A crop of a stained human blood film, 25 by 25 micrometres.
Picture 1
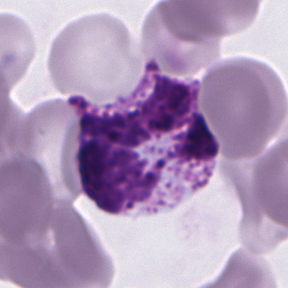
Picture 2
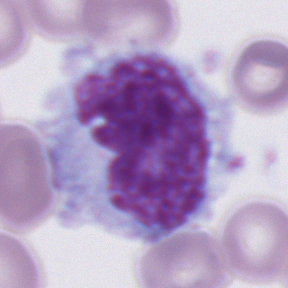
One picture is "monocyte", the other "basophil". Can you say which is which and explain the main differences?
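Picture 1 shows a basophil and picture 2 a monocyte. In the basophil, many small dark purple granules are scattered through the cell and also lie over the nucleus, while the monocyte's pale greyish blue cytoplasm has no coarse, brightly coloured granules.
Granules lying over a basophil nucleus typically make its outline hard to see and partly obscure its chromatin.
The basophil's dark purple nuclear material is irregular in shape, fills most of the cell, and looks coarse and clumped rather than fine and even.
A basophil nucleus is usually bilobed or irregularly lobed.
The monocyte nucleus is irregular and folded, with a deep notch on its left side, and measures about 15 by 11 micrometres. No nucleoli can be seen in the basophil, and no distinct nucleoli in the monocyte. The borders also differ: the basophil outline is irregular, with small pointed projections along its upper edge, whereas the monocyte border is ragged, with small frayed tags around its edge. Red cells press against the basophil on several sides.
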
